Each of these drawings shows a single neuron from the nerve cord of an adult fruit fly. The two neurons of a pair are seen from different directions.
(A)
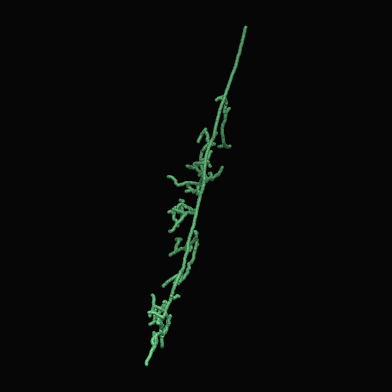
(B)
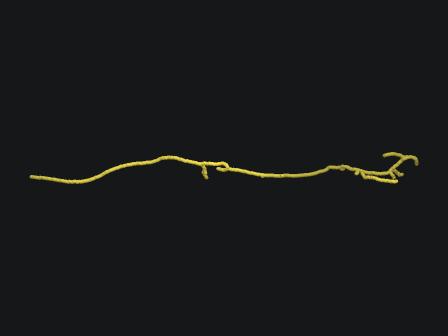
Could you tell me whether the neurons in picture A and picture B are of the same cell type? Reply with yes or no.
no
